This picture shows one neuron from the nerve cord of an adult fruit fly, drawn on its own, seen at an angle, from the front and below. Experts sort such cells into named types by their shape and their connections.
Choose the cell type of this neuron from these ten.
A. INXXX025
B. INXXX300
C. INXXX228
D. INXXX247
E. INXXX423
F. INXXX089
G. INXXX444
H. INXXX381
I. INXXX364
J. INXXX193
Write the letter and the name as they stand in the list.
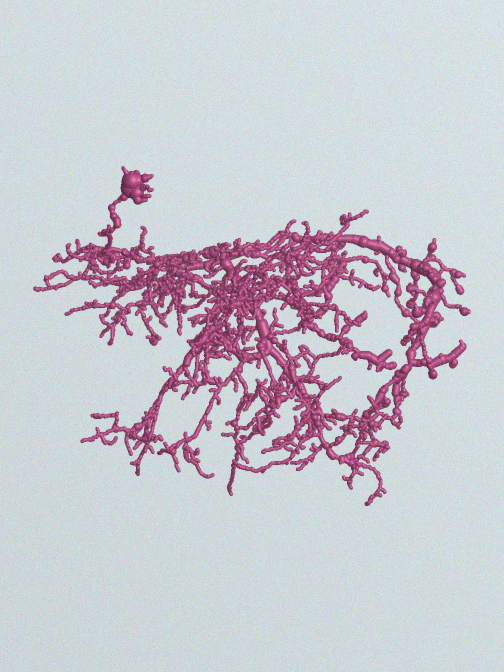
F. INXXX089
